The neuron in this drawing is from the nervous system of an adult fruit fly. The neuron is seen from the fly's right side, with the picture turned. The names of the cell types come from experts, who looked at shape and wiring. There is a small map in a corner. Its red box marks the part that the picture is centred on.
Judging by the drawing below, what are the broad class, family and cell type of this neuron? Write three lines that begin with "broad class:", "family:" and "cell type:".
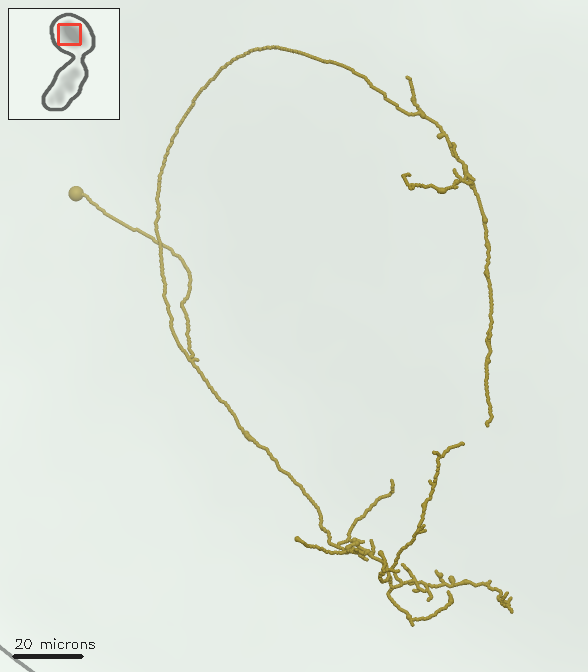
broad class: central-brain intrinsic neuron
family: hemilineage SLPa&l1_lateral
cell type: WED040_a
